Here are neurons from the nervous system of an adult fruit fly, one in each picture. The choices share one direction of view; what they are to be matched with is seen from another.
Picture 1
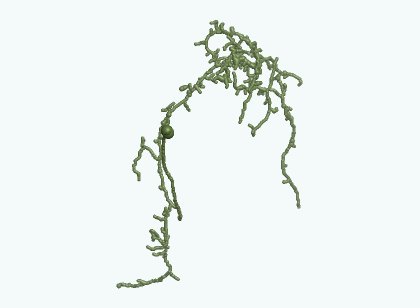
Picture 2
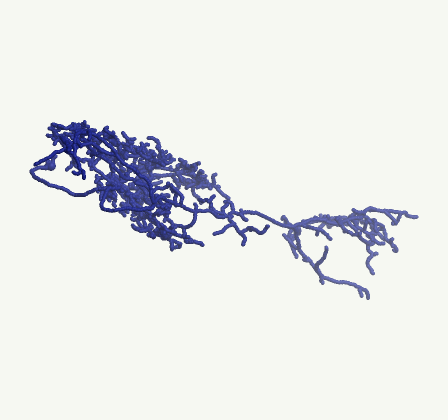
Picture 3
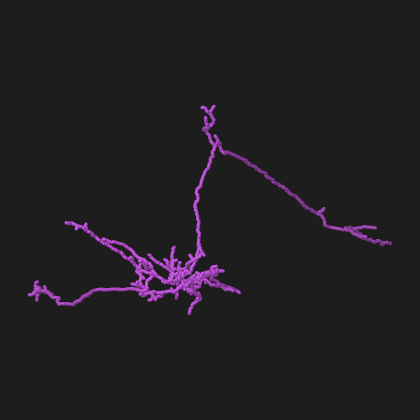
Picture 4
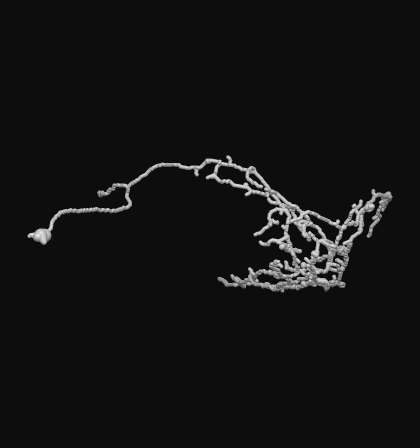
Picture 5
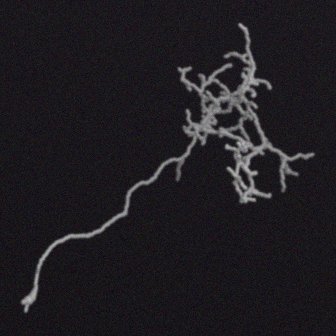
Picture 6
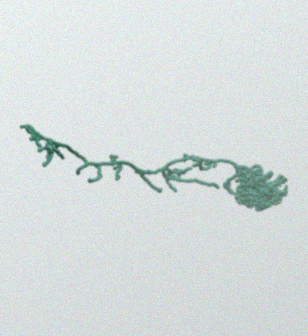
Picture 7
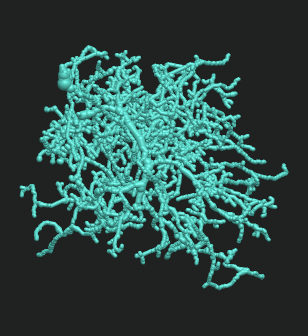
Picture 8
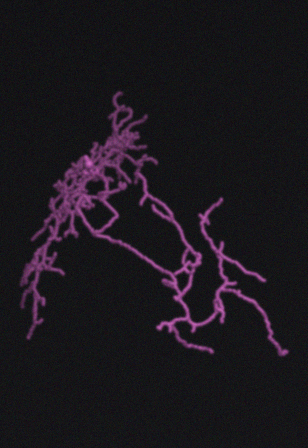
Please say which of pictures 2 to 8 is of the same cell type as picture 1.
Picture 4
